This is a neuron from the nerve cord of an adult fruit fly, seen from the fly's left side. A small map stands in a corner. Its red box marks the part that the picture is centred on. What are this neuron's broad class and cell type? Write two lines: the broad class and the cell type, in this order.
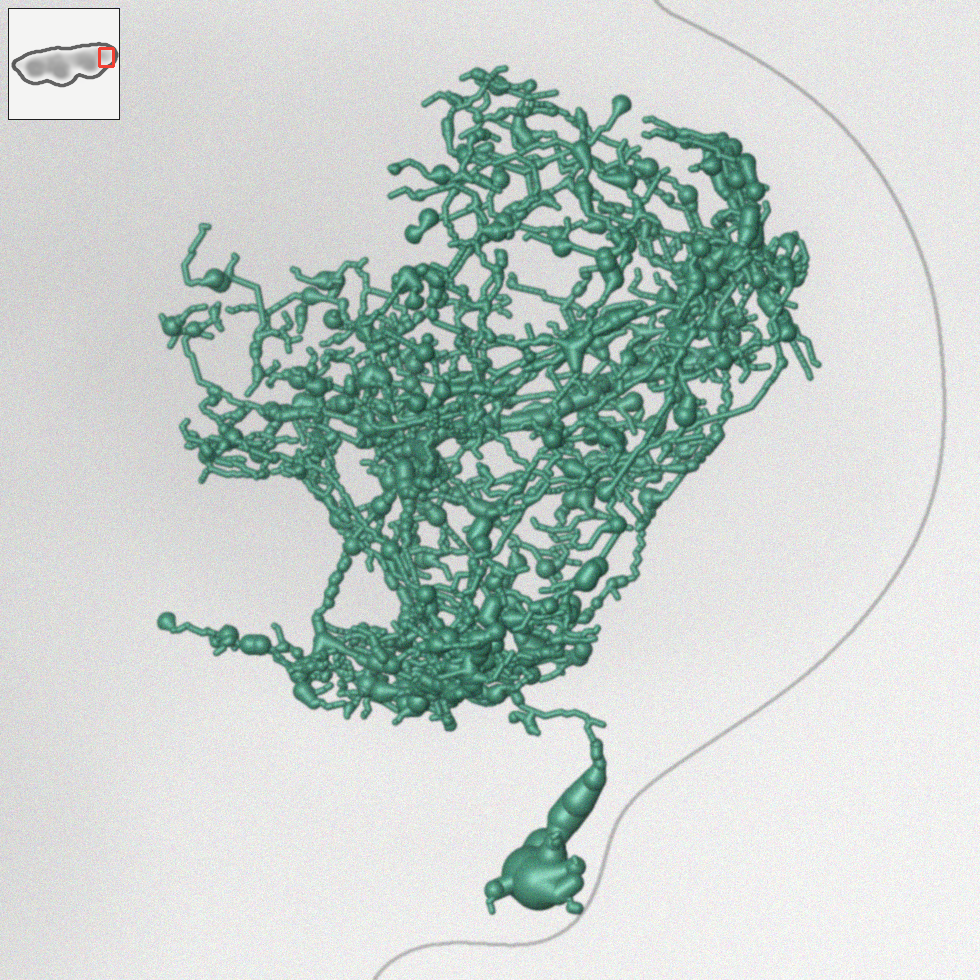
nerve-cord intrinsic neuron
INXXX181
